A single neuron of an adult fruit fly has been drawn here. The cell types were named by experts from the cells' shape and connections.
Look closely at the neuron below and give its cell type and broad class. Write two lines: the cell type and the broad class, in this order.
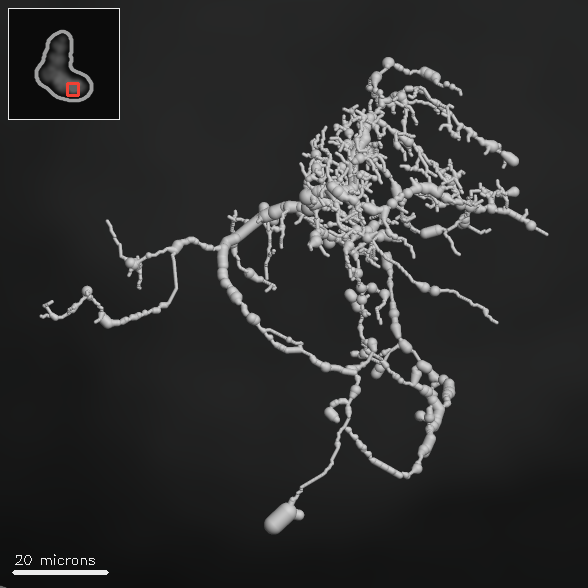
CB0813
central-brain intrinsic neuron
